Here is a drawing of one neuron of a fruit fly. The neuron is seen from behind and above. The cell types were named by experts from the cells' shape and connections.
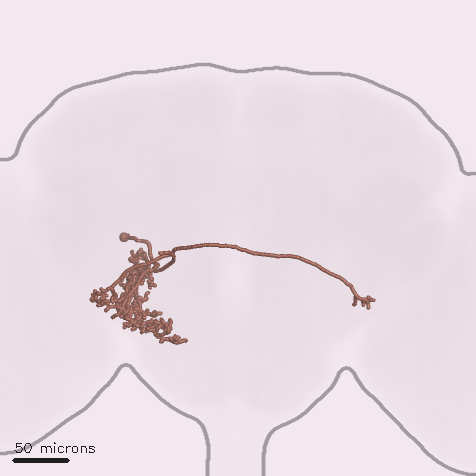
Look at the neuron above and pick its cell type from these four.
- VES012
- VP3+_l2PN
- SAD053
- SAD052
SAD052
